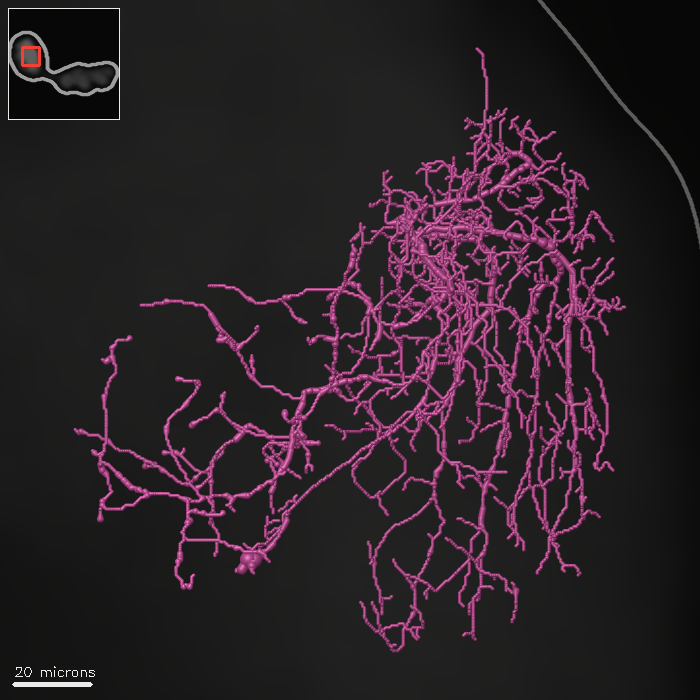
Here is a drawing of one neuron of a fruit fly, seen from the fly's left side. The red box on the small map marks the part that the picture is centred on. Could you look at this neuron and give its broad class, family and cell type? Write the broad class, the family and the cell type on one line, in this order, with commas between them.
visual projection neuron, LoVP, LoVP53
